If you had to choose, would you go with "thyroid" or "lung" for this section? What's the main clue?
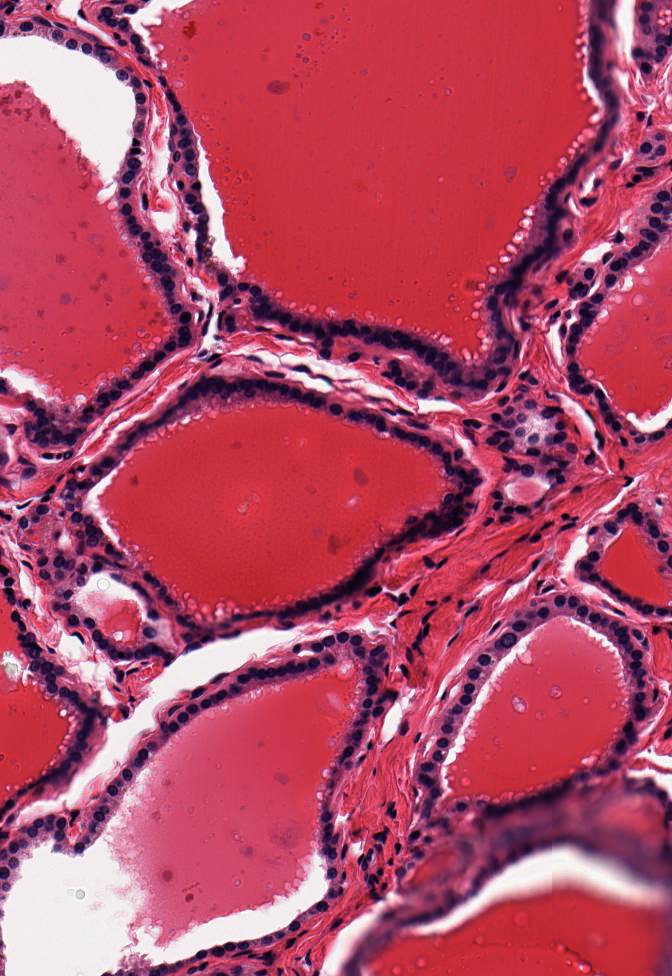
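Thyroid.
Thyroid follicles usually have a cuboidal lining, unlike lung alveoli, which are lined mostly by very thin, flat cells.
Here each follicle is lined by a single layer of cuboidal epithelial cells with round, dark, evenly spaced nuclei. Closely packed, rounded follicles of varying size fill the field, separated by thin septa of pink fibrous tissue with spindle-shaped nuclei, widest in the right centre.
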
